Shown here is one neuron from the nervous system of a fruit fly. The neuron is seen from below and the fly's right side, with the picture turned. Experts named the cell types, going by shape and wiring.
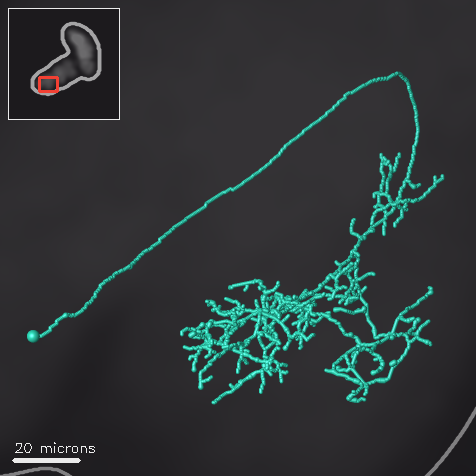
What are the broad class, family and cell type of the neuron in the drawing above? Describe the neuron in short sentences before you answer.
By the scale bar it is about 130 microns wide in this view. Dozens of branch ends can be seen. It is a nerve-cord intrinsic neuron. The family is hemilineage 12B. The cell type is IN12B036.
